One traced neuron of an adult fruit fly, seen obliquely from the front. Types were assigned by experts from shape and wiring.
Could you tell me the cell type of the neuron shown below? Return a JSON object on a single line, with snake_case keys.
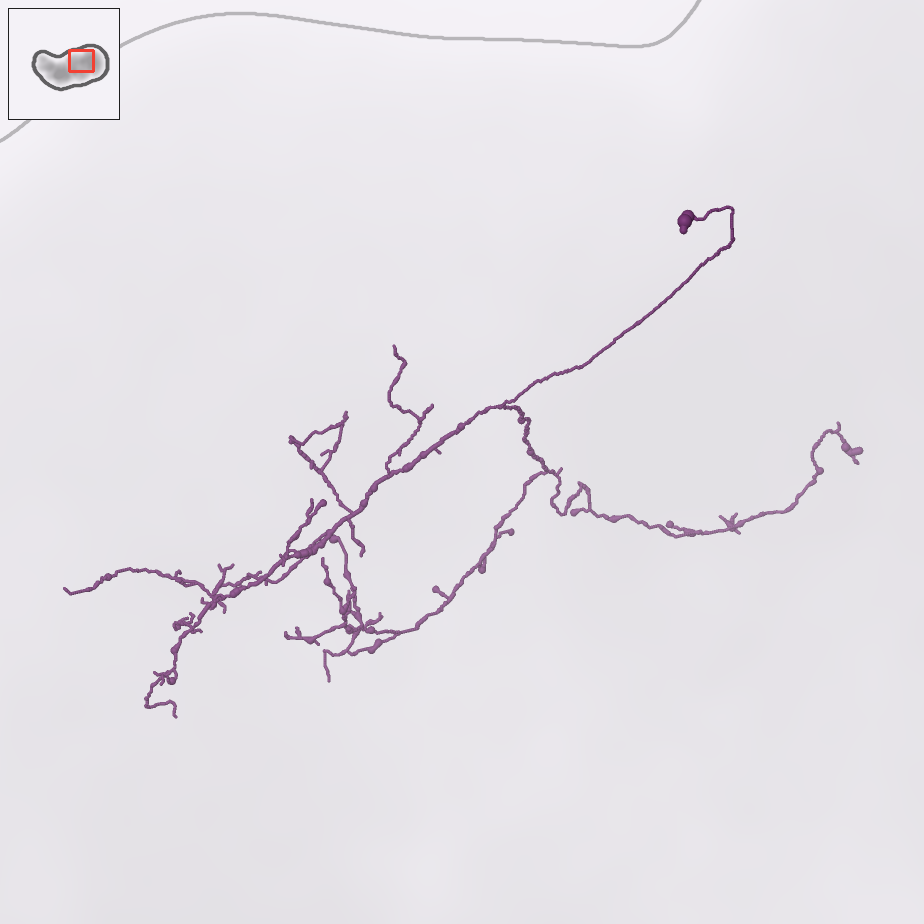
{"cell_type": "CL046"}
